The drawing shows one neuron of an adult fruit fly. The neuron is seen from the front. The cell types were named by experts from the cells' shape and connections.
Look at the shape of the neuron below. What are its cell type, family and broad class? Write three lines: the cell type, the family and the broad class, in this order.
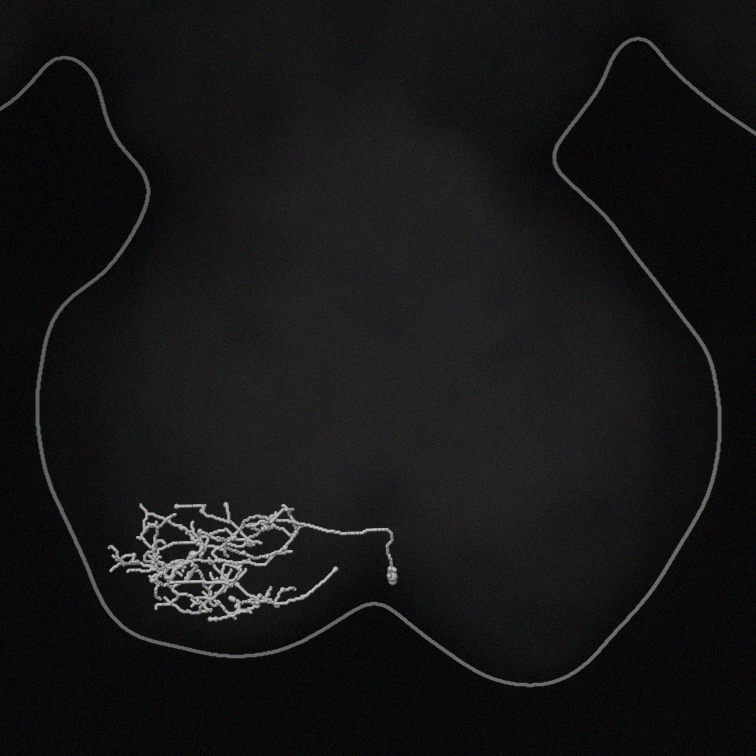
IN14A090
hemilineage 14A
nerve-cord intrinsic neuron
